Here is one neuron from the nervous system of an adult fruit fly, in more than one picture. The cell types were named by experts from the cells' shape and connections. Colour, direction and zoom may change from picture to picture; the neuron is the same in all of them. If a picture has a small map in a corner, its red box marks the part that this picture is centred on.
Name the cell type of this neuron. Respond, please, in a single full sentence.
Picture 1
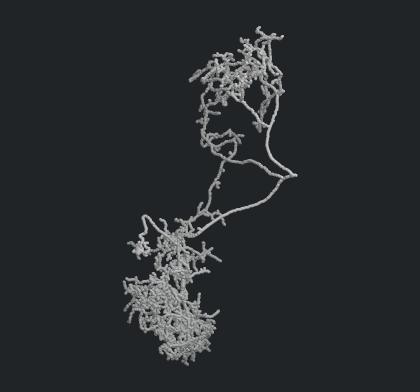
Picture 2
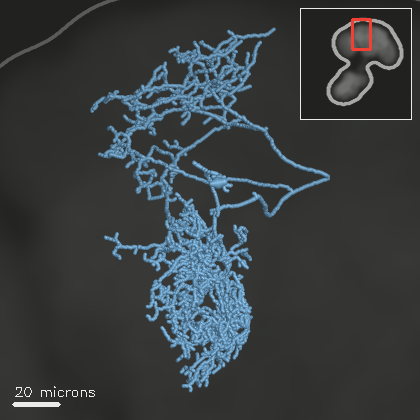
A cell of type AVLP443 is what this neuron is.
